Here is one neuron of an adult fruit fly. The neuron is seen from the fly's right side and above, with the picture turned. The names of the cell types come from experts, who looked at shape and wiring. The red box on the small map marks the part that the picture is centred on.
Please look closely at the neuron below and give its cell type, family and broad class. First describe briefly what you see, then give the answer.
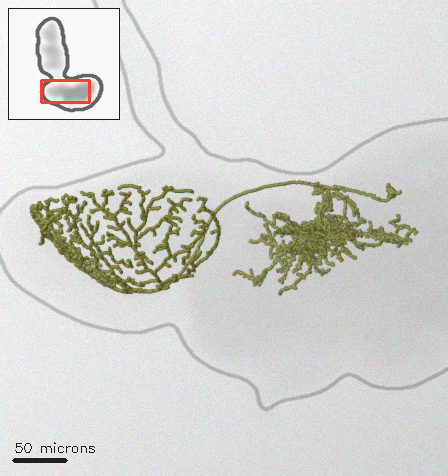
By the scale bar it is about 400 microns wide in this view. The picture shows dozens of branch ends. Its cell type is MeVC4a. The family is hemilineage DM1_posterior. Its broad class is visual centrifugal neuron.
